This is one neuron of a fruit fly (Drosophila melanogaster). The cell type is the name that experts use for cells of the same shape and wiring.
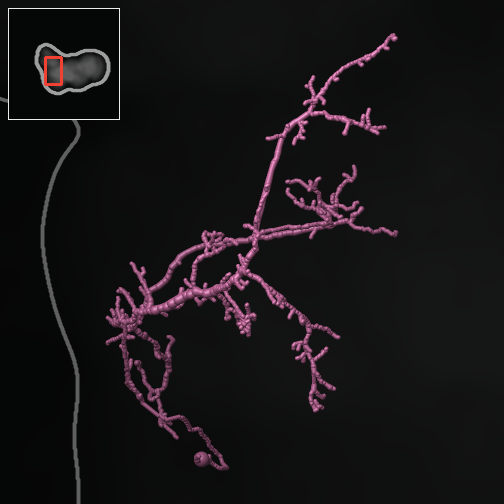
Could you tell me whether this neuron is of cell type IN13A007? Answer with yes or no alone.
no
